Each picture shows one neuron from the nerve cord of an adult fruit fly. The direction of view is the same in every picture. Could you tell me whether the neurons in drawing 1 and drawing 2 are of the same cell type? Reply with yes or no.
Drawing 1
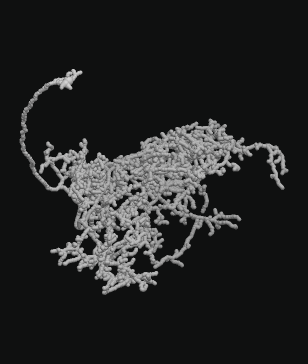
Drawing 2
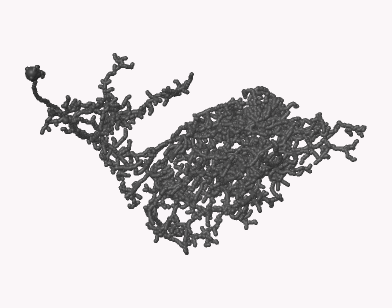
no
